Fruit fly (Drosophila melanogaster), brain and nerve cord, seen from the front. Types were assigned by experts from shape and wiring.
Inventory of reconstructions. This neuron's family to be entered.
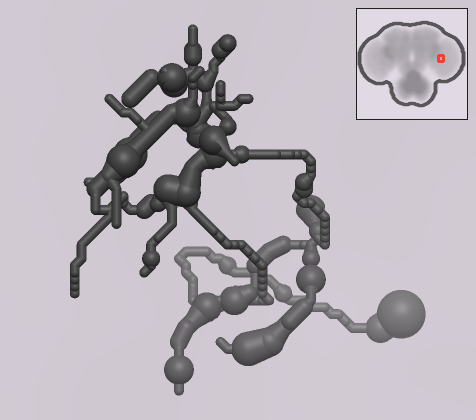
T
